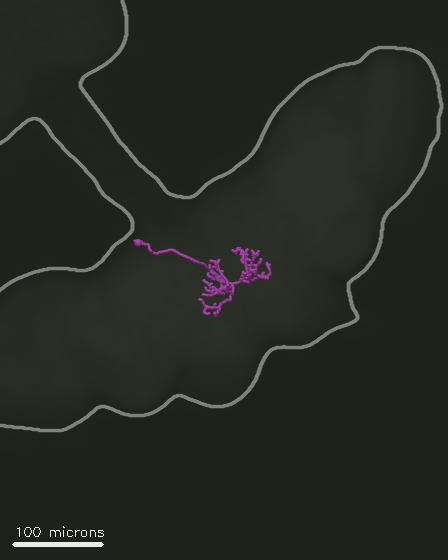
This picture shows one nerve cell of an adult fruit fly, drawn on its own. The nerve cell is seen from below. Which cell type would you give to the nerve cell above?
FB4Z_b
